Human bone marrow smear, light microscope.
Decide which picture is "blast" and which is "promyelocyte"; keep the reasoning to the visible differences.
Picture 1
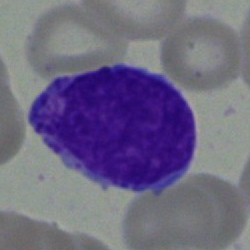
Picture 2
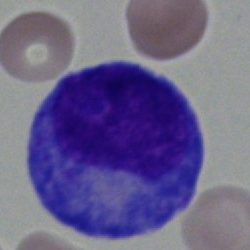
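Picture 1: blast. Picture 2: promyelocyte. Shape: blast oval, longer side to side than top to bottom; promyelocyte round, with a smooth outline. Nucleus: fills nearly the whole blast; in the promyelocyte, fills the upper part, with cytoplasm mainly below. Blast: no nucleolus visible, no granules in the cytoplasm.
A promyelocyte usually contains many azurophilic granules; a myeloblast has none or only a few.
Promyelocyte: chromatin dark purple and finely textured, not coarsely clumped; cytoplasm blue, paler next to the nucleus, deeper blue toward the cell edge.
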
